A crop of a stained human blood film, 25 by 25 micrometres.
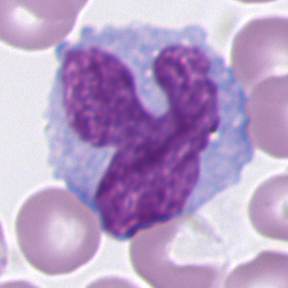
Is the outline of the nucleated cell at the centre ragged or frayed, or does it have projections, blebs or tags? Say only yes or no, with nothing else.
Yes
